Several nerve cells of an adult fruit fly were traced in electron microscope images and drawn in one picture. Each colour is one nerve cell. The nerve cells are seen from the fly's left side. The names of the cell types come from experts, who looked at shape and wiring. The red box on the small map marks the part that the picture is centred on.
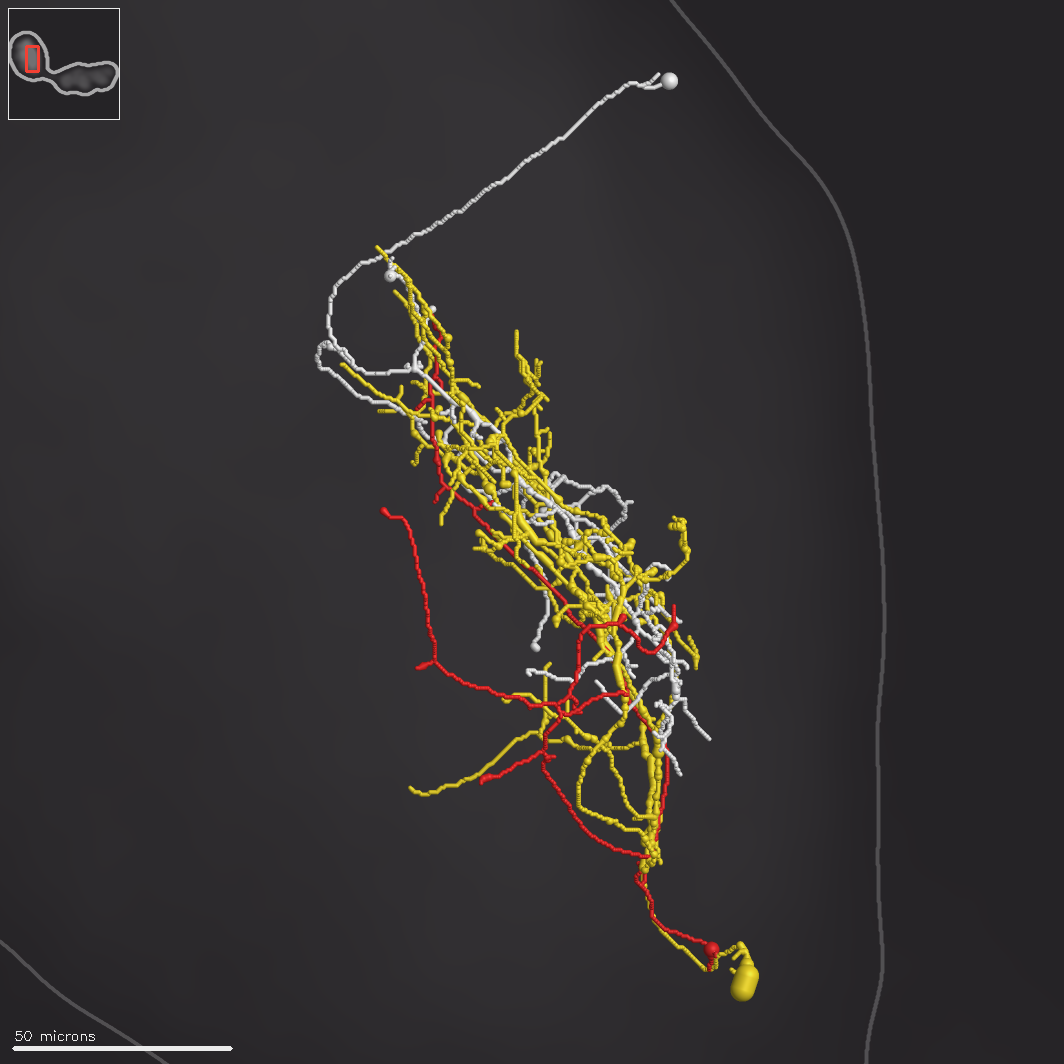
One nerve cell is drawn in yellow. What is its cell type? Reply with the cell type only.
PS333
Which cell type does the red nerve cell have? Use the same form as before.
PS335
